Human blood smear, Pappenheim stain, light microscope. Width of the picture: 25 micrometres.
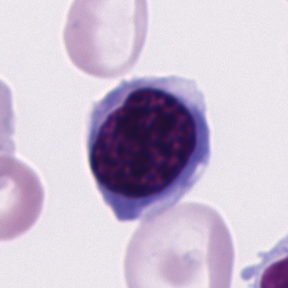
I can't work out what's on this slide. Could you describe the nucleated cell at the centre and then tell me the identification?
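Measuring about 13 by 11 micrometres, the cell has an irregular, angular outline with a pointed corner at the lower left. The nucleus fills most of the cell and lies toward the upper left. Its chromatin is dark purple and coarsely clumped, with small lighter gaps between the clumps. No granules are visible in the cytoplasm. The cell is a normoblast.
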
